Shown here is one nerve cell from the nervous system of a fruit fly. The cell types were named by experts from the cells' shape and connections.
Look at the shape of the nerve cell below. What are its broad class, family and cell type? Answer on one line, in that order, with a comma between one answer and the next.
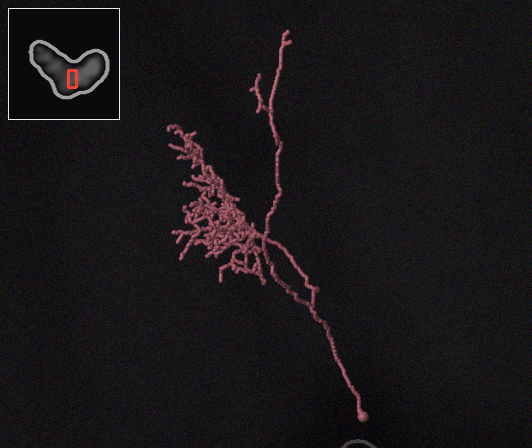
visual projection neuron, LoVP, LoVP1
